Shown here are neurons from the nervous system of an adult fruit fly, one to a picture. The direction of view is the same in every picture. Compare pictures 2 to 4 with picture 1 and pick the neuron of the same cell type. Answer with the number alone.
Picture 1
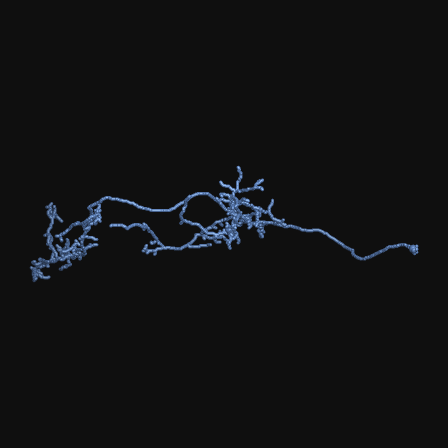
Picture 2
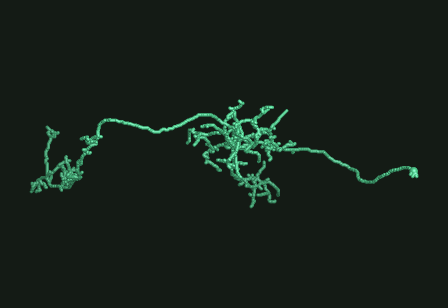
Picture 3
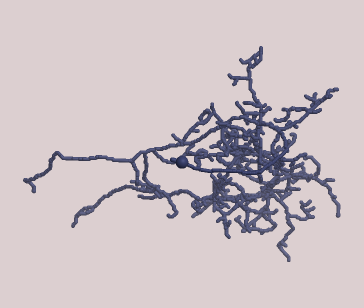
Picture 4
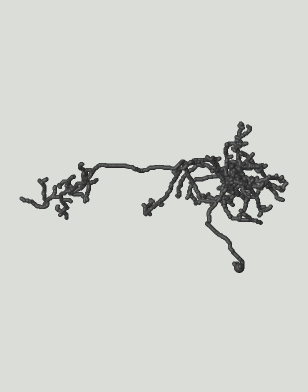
2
